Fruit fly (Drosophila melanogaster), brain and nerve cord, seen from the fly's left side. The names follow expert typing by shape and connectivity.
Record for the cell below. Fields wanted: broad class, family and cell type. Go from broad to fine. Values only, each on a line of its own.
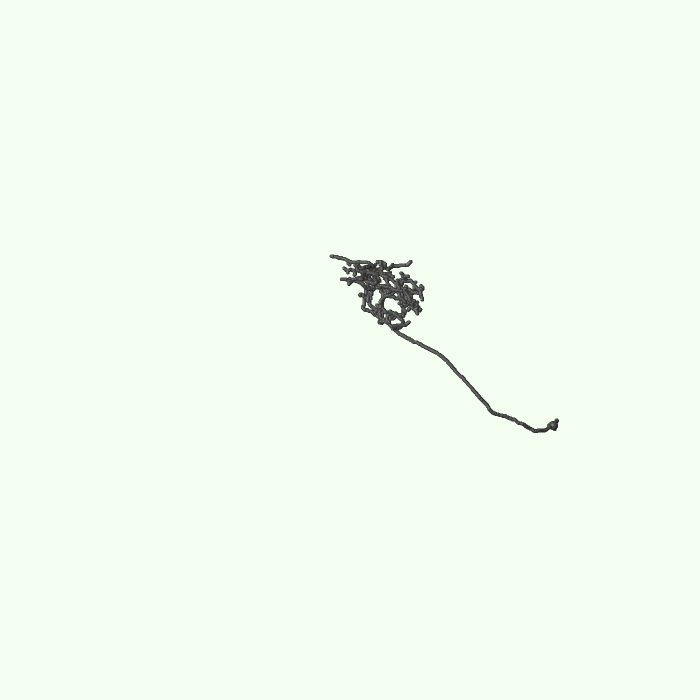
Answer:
nerve-cord intrinsic neuron
hemilineage 07B
IN07B030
